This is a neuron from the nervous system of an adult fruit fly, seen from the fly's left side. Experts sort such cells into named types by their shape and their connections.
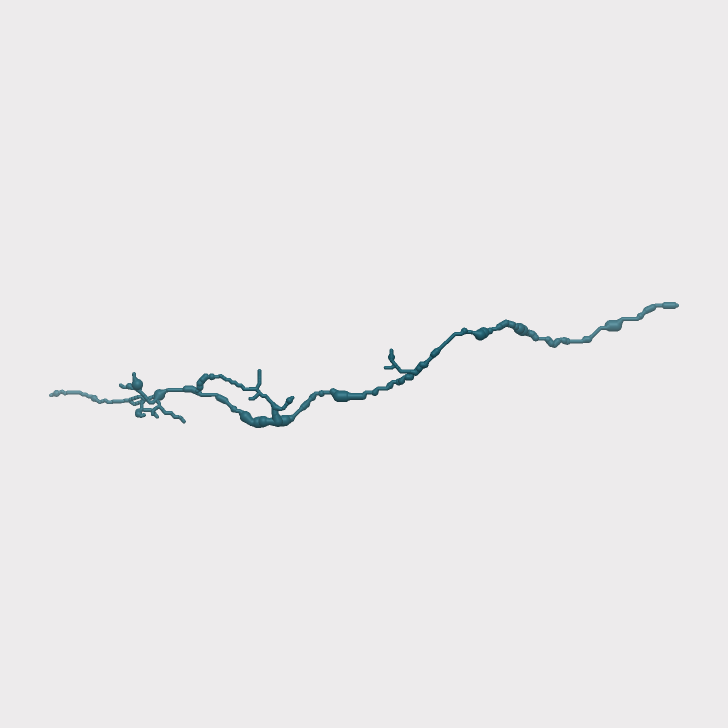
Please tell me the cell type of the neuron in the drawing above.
SNta28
